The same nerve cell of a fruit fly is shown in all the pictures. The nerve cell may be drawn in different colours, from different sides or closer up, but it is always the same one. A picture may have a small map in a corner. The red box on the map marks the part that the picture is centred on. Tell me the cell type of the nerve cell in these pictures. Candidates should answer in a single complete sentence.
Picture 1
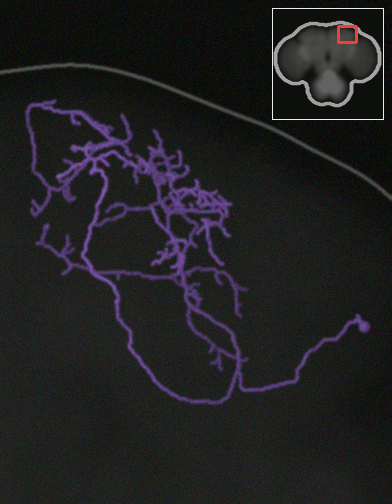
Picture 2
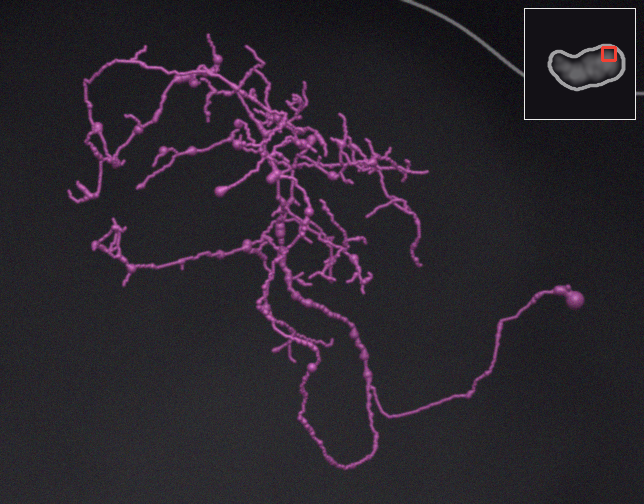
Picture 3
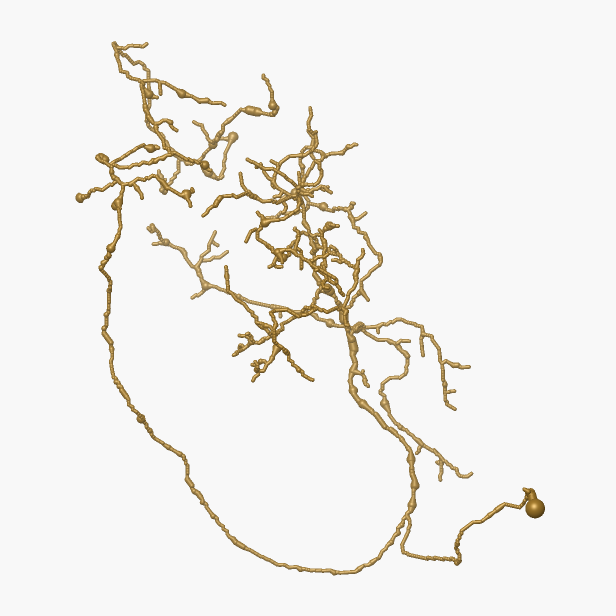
The cell type CB1759b is the type of this nerve cell.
